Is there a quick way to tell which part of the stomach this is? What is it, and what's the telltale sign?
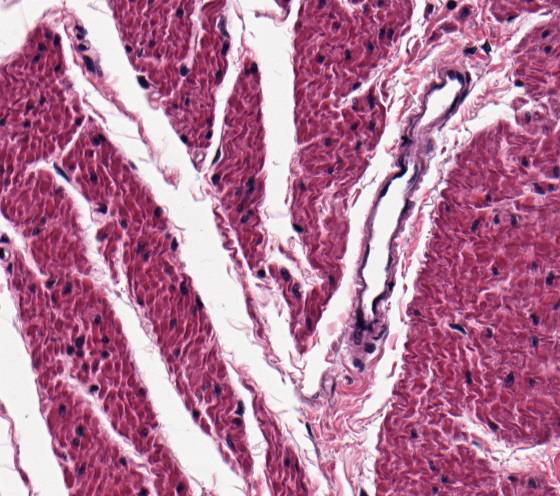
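That's smooth muscle filling most of the field, in bundles of deeply eosinophilic fibres.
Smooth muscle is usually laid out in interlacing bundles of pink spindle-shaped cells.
On the right it becomes one broad, unbroken mass rather than narrow strips. What lies between the bundles is scanty, pale pink, wispy connective tissue.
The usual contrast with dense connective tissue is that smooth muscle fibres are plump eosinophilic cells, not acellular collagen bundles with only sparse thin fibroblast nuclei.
No epithelium or glands appear anywhere.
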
